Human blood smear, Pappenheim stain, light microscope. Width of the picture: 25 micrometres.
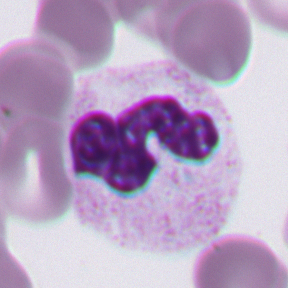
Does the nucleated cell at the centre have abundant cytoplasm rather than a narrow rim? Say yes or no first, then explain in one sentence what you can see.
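Yes. The cytoplasm is plentiful and pale pink.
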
